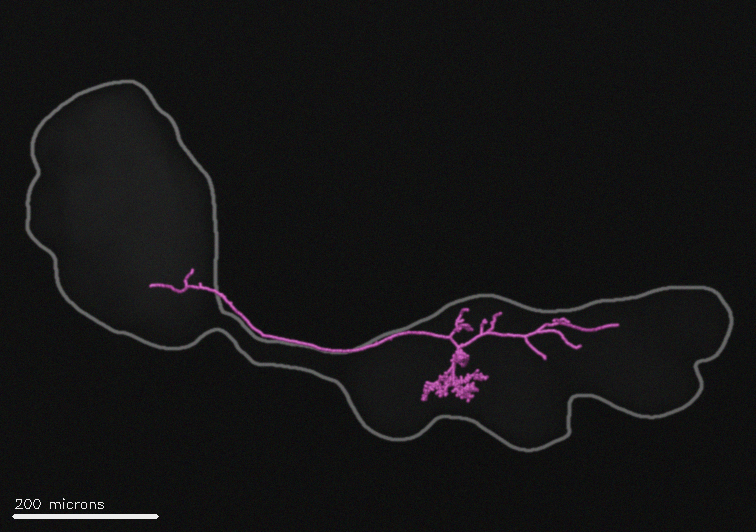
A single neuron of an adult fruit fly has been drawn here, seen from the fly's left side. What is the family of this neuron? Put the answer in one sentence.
The family is hemilineage 18B.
